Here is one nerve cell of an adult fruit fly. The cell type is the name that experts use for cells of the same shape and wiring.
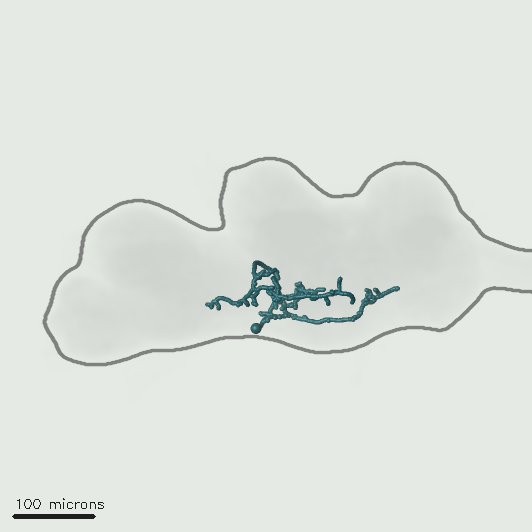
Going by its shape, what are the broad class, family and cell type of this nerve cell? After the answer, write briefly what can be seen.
Its broad class is nerve-cord intrinsic neuron. The family is hemilineage 19B. Its cell type is IN19B087. The cell body can be seen in the middle of the picture. By the scale bar it is about 250 microns wide in this view.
